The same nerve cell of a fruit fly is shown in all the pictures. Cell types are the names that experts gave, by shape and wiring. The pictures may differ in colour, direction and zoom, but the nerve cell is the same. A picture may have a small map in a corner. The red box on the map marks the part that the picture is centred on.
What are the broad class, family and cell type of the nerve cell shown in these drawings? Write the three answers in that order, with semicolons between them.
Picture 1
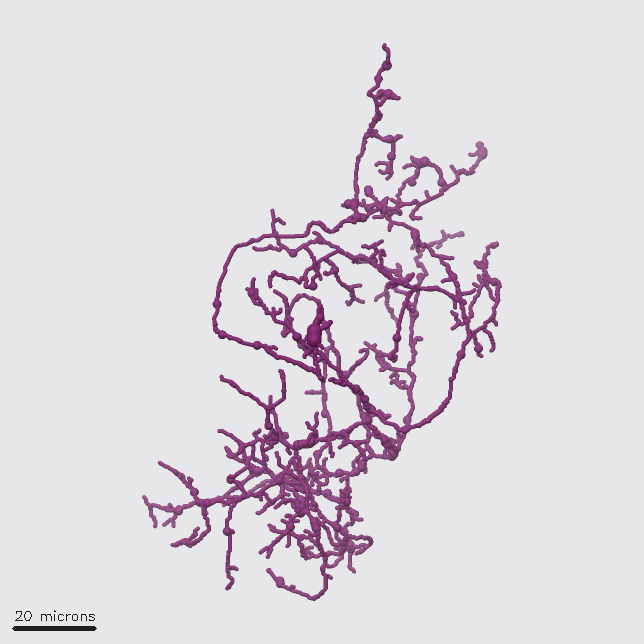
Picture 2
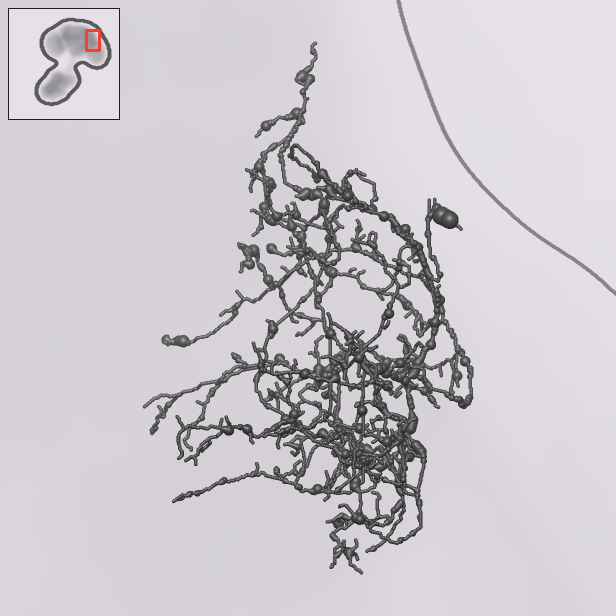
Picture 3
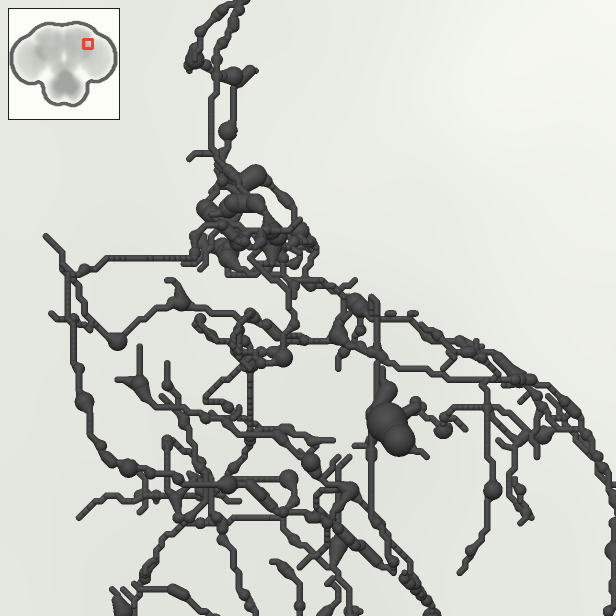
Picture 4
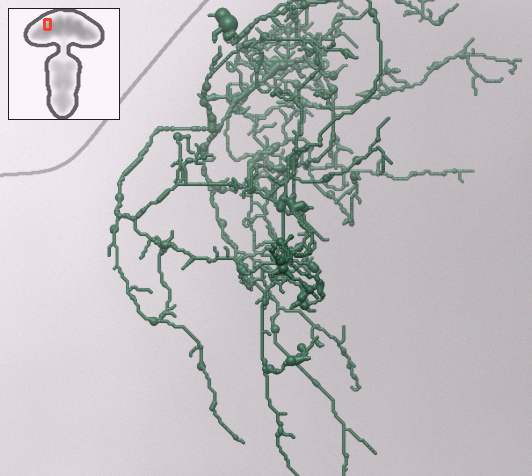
central-brain intrinsic neuron; hemilineage VLPa1_lateral; AVLP304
